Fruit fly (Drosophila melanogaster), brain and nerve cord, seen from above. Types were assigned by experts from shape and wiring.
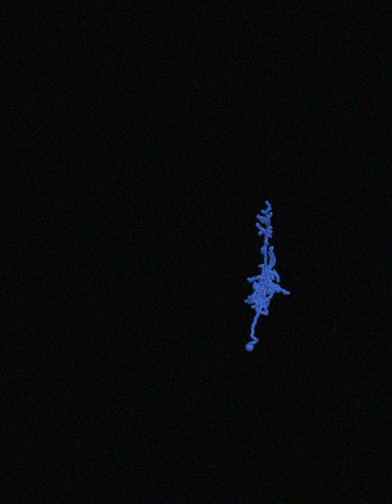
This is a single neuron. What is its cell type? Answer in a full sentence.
The cell type is CB1339.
